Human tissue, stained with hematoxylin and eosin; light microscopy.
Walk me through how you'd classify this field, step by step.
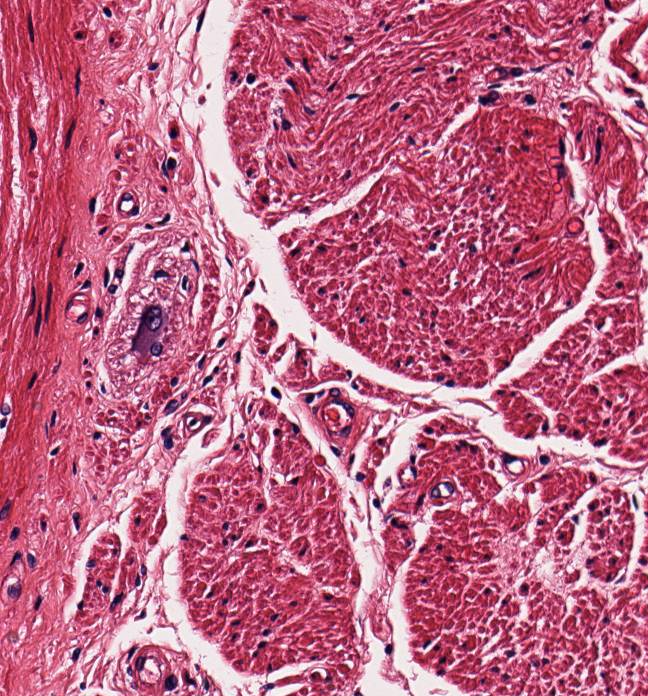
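First, the identity: the field mainly shows smooth muscle. Second, distribution: large rounded bundles fill the right and lower parts, separated by thin septa. Third, plane of section: inside the bundles the fibres are mostly cut across, showing as small, packed, eosinophilic polygonal profiles. Fourth, left side: a vertical band of densely eosinophilic fibres with elongated nuclei lines the edge, parted from the muscle by a strip of loose, paler connective tissue.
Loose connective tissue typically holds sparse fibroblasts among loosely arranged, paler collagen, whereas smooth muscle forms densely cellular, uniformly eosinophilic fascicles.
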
